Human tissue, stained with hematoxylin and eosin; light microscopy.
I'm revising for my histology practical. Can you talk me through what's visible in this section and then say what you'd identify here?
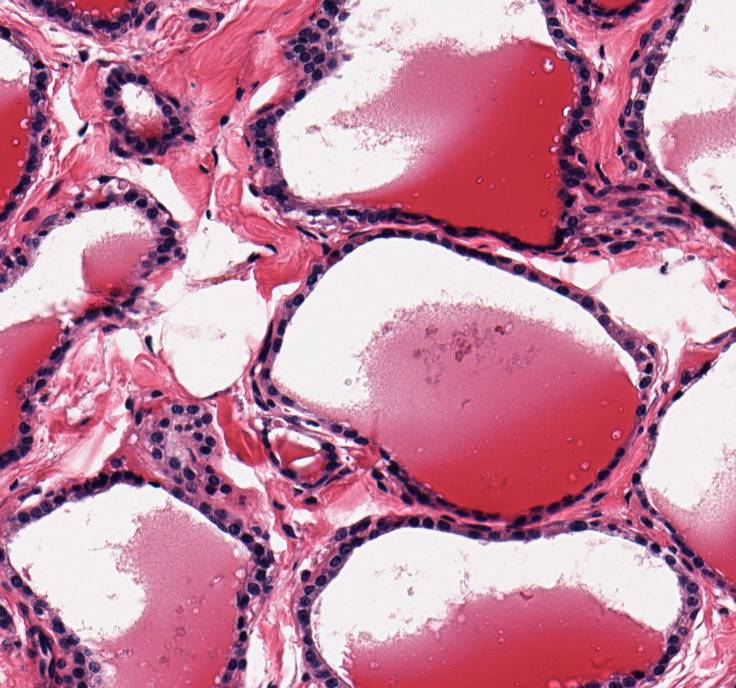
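Lining: a single layer of flattened to low cuboidal epithelial cells around each follicle. Nuclei: small, round, dark, evenly spaced and not overlapping. Stroma: pink fibrous tissue with scattered spindle nuclei, broadest toward the left. The tissue is thyroid.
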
